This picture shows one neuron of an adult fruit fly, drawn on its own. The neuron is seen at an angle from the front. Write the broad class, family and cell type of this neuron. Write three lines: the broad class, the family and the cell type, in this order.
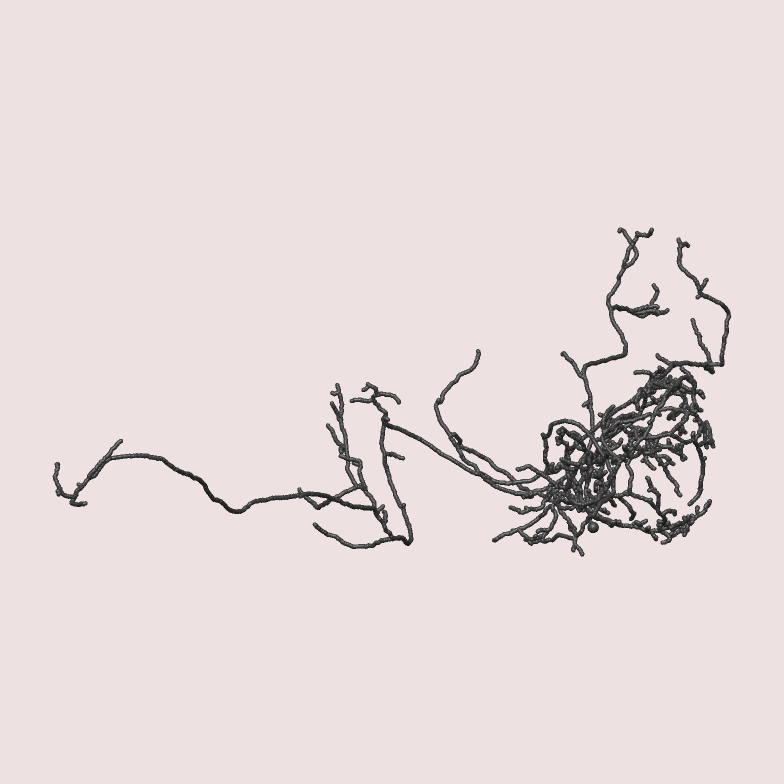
ascending neuron
hemilineage 07B
AN07B011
